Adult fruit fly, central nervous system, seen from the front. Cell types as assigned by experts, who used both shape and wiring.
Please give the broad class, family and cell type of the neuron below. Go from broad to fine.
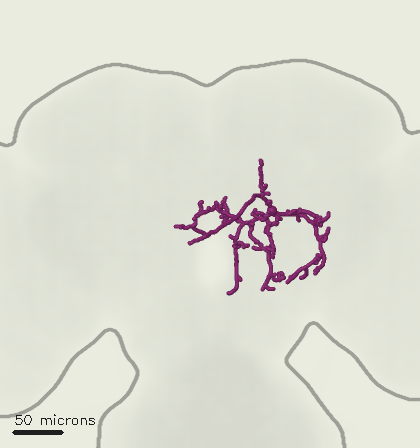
central-brain intrinsic neuron; hemilineage DM6_central1; CB1607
